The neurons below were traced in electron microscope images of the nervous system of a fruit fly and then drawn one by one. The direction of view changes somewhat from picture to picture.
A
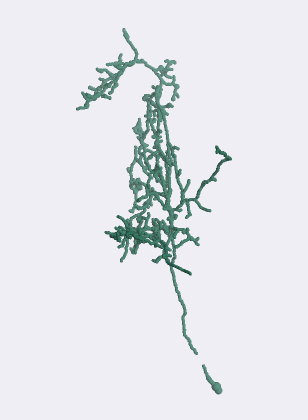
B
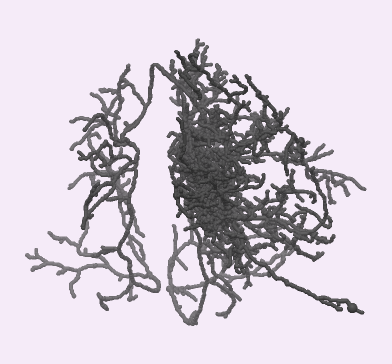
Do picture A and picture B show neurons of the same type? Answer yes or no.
no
